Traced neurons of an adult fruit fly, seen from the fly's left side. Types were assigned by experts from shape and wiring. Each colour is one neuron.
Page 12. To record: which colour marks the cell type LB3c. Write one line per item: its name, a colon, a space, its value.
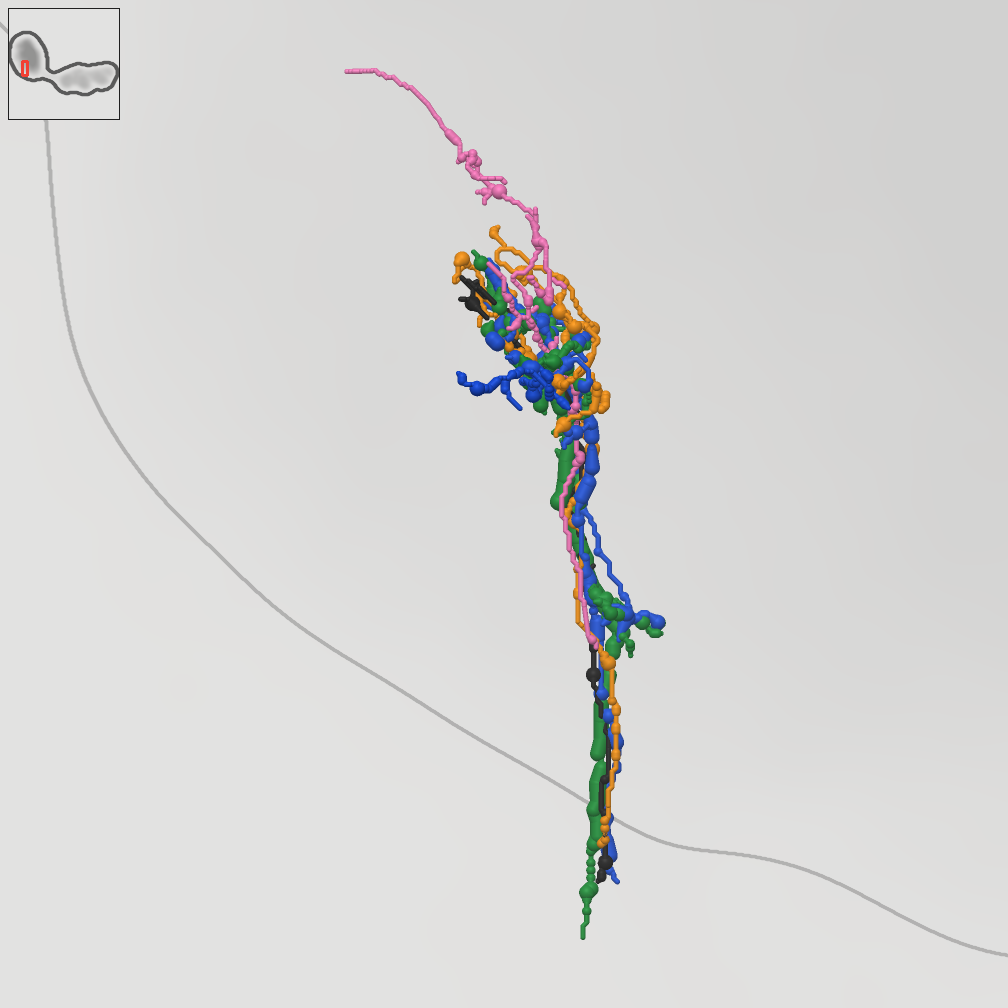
colour: green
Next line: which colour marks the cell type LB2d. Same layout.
colour: pink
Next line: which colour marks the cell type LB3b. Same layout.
colour: orange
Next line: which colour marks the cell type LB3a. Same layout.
colour: black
